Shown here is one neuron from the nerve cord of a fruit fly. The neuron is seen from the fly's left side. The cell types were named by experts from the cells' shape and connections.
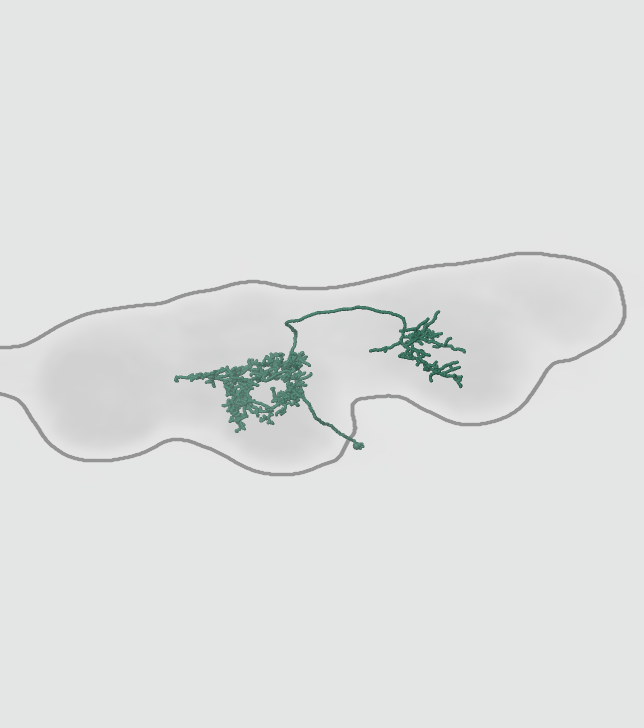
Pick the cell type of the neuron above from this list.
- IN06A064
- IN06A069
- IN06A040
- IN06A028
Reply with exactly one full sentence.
By type, the neuron is IN06A028.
